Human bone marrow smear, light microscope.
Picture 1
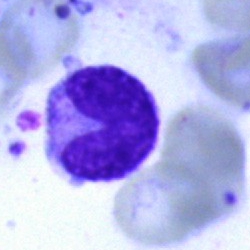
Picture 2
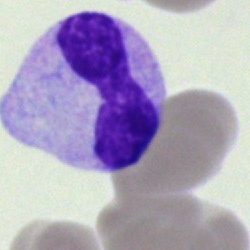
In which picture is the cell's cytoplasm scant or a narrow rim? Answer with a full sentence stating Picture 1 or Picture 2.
Scant cytoplasm is found in the cell of picture 1.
